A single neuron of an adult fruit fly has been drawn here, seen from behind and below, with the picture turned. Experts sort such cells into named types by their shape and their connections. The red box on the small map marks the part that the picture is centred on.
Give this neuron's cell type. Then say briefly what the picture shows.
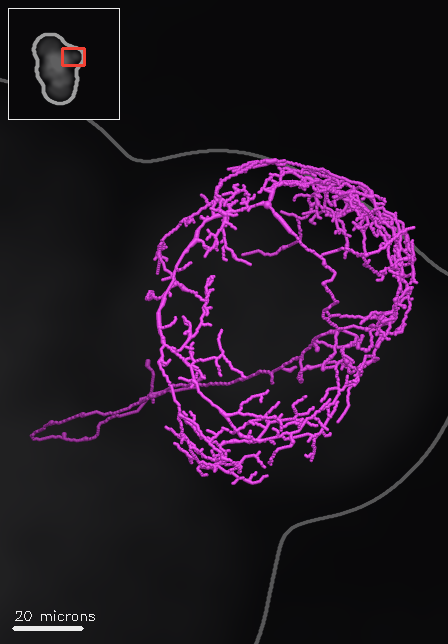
It is of cell type INXXX244. Its broad class is nerve-cord intrinsic neuron. By the scale bar it is about 120 microns wide in this view. In this view it is about as wide as it is tall.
